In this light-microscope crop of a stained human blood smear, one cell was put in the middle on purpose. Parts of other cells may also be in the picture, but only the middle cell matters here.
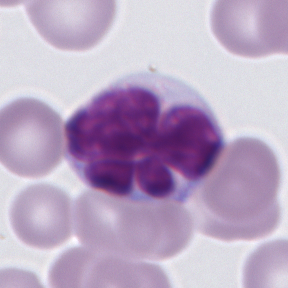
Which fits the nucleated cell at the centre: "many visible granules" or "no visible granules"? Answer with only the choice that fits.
No visible granules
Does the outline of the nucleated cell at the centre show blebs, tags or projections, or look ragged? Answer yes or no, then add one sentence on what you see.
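No. The cell outline is roughly round and smooth, without projections.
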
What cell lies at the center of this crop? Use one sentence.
By classification, the middle cell of this crop is a large granular lymphocyte.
